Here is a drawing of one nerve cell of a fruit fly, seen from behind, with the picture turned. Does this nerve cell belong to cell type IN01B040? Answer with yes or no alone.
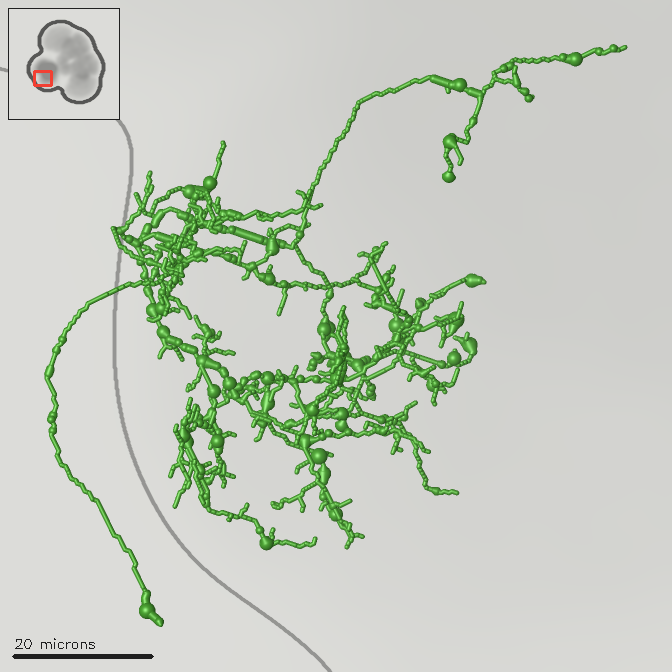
yes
